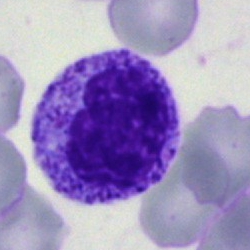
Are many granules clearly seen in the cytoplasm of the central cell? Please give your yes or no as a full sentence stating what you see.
Yes, the cytoplasm of the cell is rich in visible granules.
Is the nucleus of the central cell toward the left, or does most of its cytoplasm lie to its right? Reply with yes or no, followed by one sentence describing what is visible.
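No. The nucleus sits off-centre toward the right, leaving a wider rim of cytoplasm on the left.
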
